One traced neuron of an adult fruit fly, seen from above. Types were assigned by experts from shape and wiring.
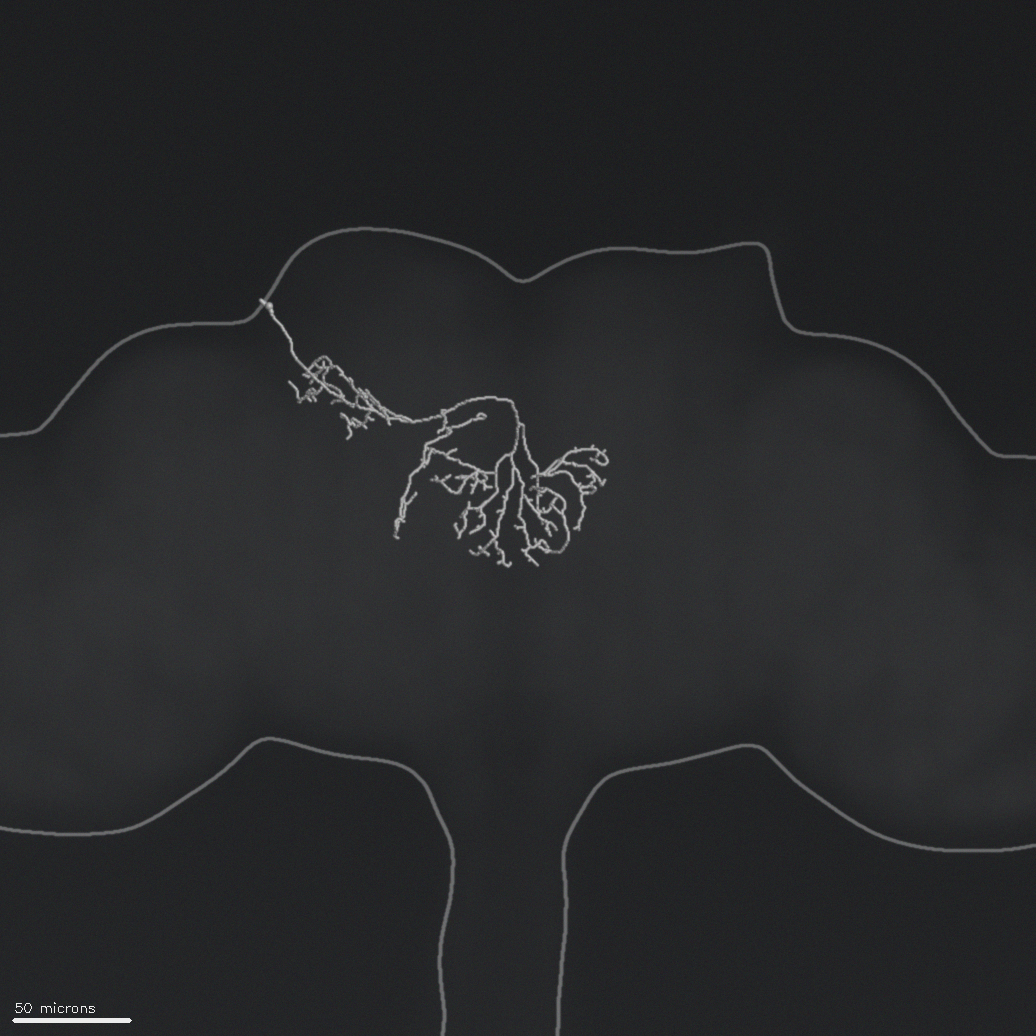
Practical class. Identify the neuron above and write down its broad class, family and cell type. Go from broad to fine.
central-brain intrinsic neuron; hemilineage EBa1; FB3E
